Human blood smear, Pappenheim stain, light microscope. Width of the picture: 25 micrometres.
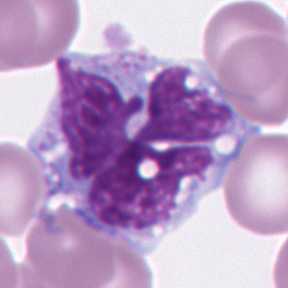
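Monocyte, central nucleated cell. Nucleus folded into several broad lobes meeting near the cell centre. Moderate rim of pale grey-blue cytoplasm around it. Several small clear round vacuoles, one lying over the nucleus. Cytoplasm with only faint, fine purplish dots; no large coarse granules.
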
